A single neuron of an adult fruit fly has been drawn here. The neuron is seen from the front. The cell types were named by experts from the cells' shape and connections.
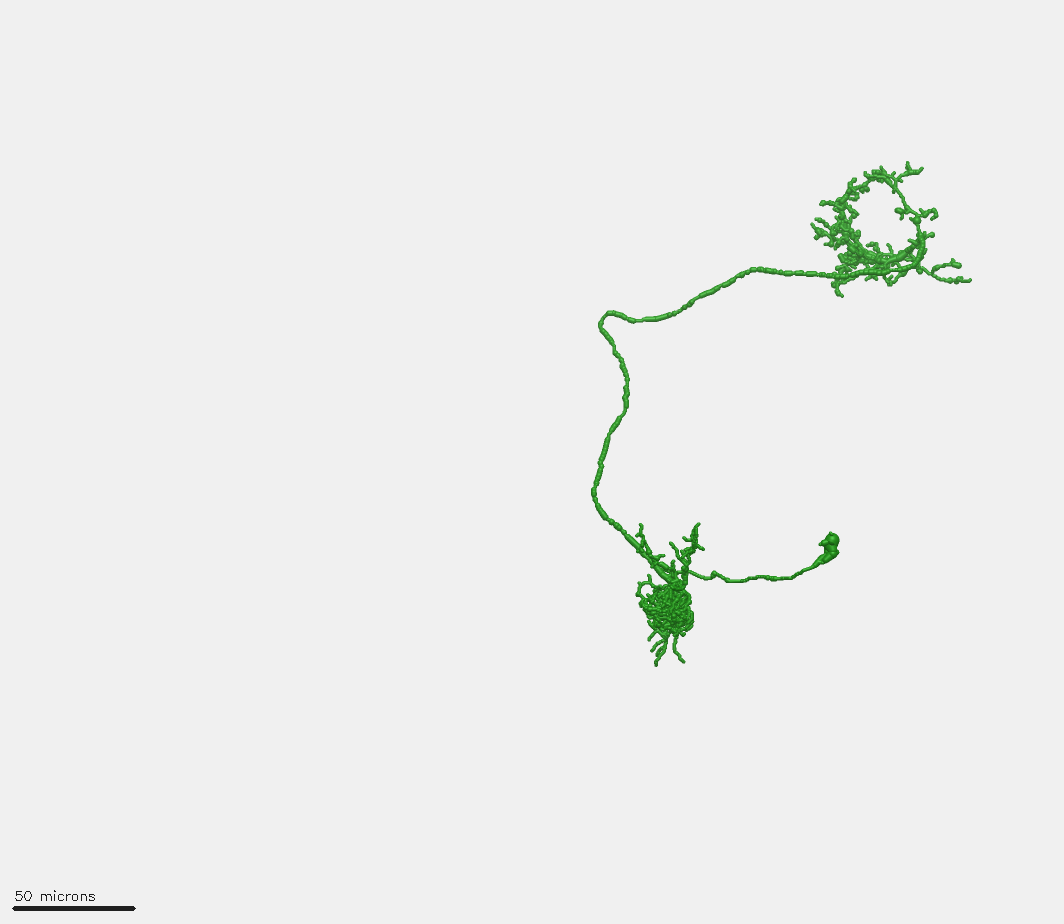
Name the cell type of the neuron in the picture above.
V_l2PN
